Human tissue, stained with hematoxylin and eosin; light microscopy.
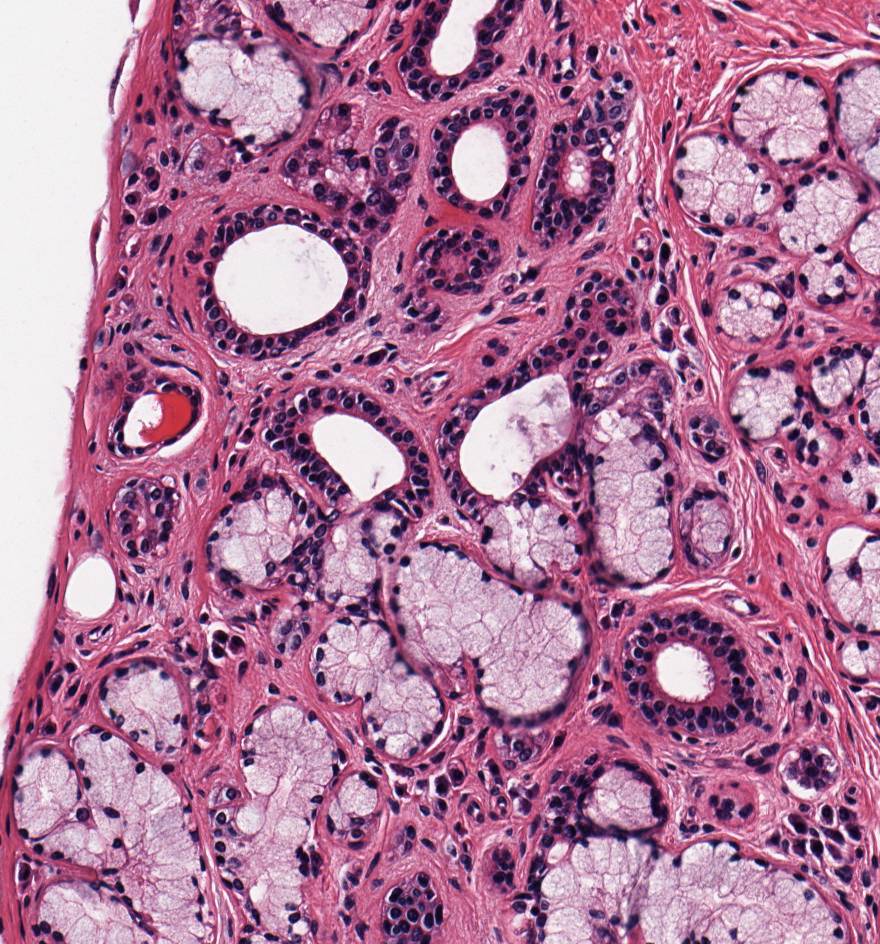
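Minor salivary gland, H&E. Mucous acini: pale, foamy grey-violet cytoplasm; flattened dark nuclei pressed against the cell bases. Several duct lumens widened, holding pale wispy material or empty. No fat cells in field. Tissue ends along left side; blank background strip at upper left.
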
